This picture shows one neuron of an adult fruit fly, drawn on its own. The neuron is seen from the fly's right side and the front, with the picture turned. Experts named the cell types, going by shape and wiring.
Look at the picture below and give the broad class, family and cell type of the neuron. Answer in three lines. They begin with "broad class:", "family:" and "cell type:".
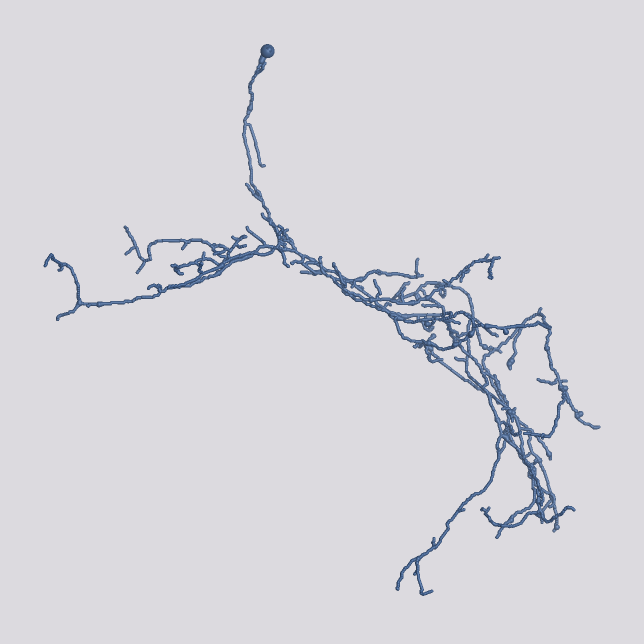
broad class: central-brain intrinsic neuron
family: hemilineage VLPd&p1_posterior
cell type: LHPD2a4_a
